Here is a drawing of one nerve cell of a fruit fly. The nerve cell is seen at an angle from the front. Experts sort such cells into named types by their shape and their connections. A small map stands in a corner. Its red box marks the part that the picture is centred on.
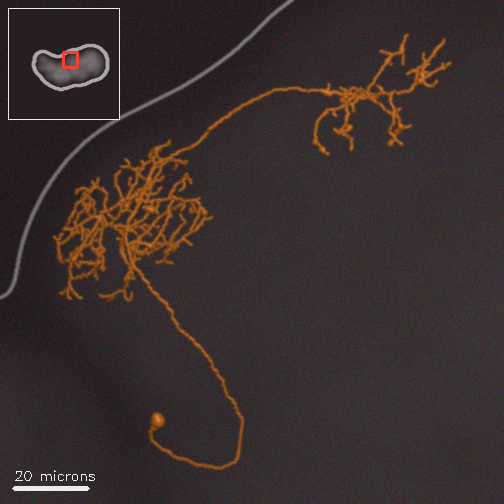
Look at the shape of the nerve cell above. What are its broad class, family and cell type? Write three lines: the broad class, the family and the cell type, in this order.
central-brain intrinsic neuron
hemilineage VPNl&d1_dorsal
CB2823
